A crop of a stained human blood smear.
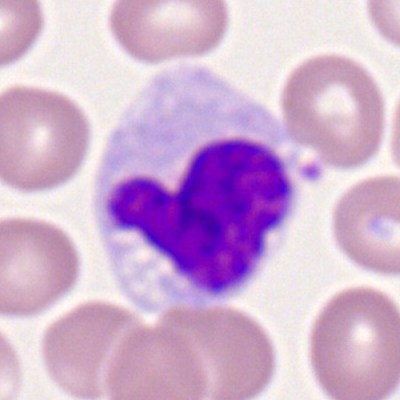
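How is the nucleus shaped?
Folded, deeply notched at its upper edge.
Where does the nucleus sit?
In the lower half, beneath a broad cytoplasmic band.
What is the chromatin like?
Mottled, darker purple clumps among paler areas.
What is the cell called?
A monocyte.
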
